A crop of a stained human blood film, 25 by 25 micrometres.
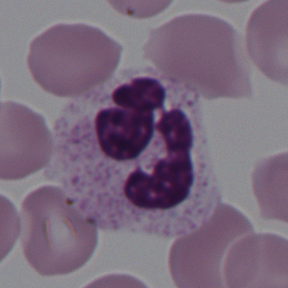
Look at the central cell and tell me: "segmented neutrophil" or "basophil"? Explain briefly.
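The cell is a segmented neutrophil.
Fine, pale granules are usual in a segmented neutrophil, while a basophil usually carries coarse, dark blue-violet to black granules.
Here the granules scattered throughout the plentiful, pale pinkish-lilac cytoplasm are fine and purple.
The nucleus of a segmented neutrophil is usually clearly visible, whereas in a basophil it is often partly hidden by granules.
This nucleus lies in view, split into separate lobes joined by narrow parts, with dark purple, coarsely clumped chromatin.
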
